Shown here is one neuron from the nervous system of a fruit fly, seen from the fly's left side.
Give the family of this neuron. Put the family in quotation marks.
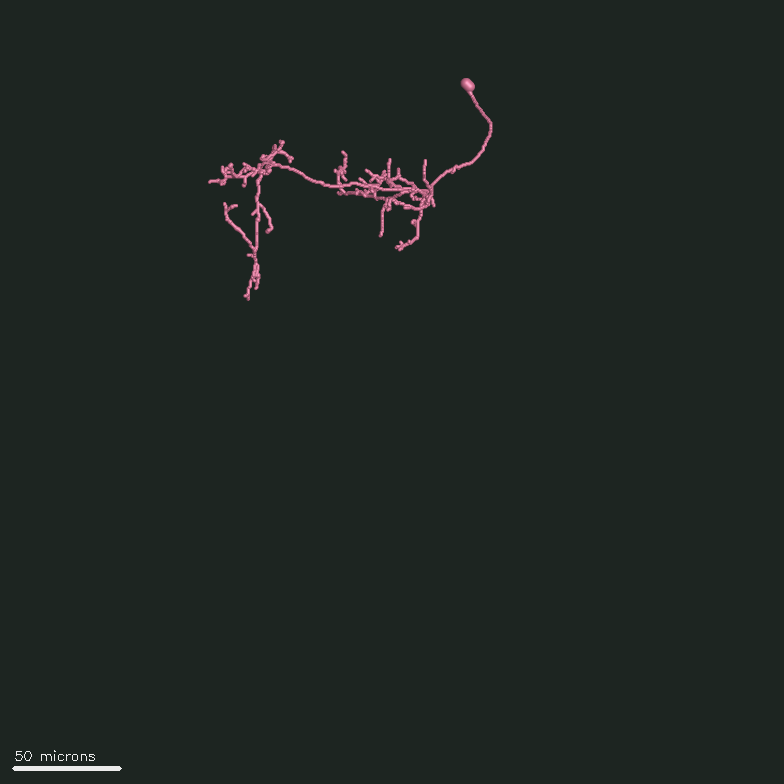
"hemilineage SLPad1_posterior"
